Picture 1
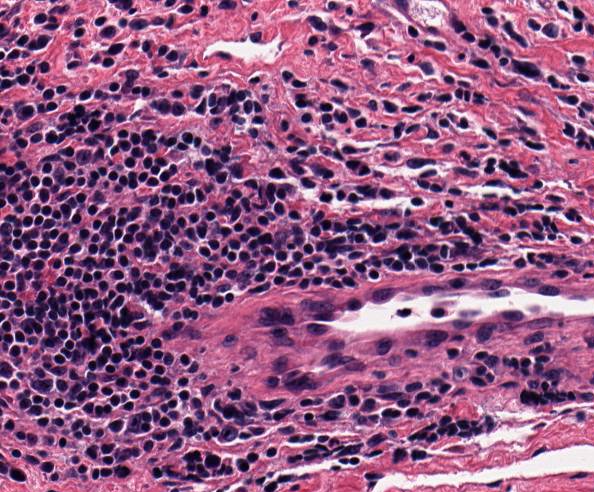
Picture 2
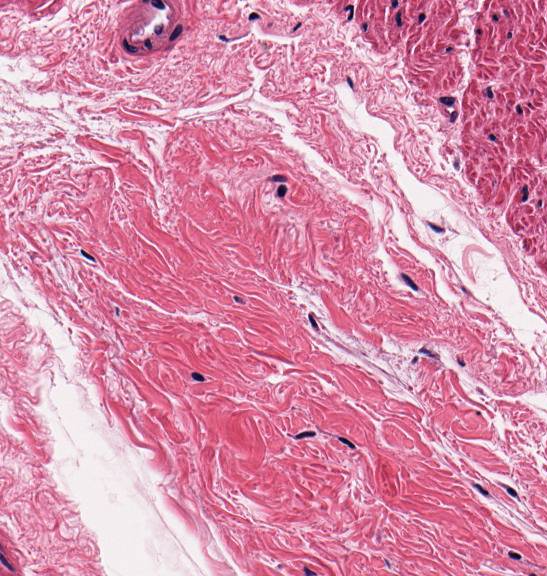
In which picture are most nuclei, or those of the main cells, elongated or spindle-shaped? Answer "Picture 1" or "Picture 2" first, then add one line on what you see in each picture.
Picture 2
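In picture 1: The crowded cells have round, darkly stained nuclei of fairly uniform size.
In picture 2: The nuclei scattered among the collagen are dark and elongated.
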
